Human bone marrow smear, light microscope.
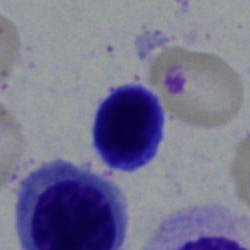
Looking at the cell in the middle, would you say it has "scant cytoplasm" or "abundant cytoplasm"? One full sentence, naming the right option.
In this cell, the cytoplasm is scant.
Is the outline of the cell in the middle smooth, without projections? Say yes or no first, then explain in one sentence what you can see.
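Yes. The cell has a smooth, round to slightly oval outline.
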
